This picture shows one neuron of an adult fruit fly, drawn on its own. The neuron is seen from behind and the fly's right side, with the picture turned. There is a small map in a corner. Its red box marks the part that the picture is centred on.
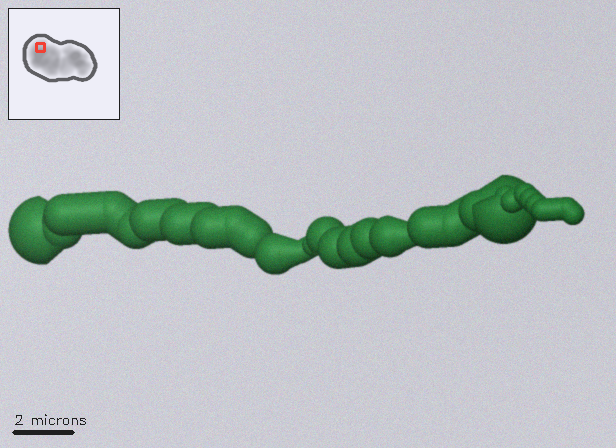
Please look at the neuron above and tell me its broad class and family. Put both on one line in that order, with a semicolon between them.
sensory neuron entering the brain; class mechanosensory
